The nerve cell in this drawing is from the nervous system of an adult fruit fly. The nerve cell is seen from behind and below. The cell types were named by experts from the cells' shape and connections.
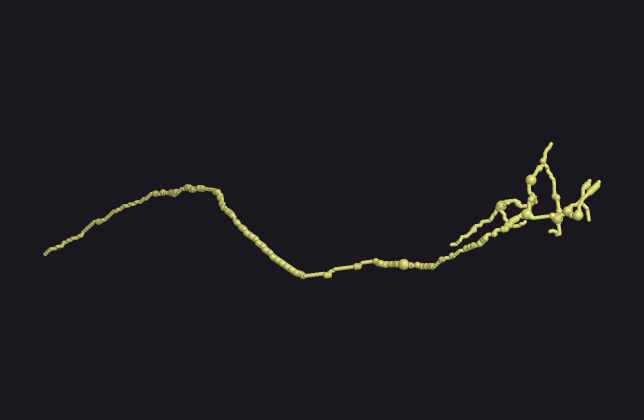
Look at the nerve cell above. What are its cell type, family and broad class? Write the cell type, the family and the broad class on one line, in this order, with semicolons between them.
WG1; class gustatory; sensory neuron entering the nerve cord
